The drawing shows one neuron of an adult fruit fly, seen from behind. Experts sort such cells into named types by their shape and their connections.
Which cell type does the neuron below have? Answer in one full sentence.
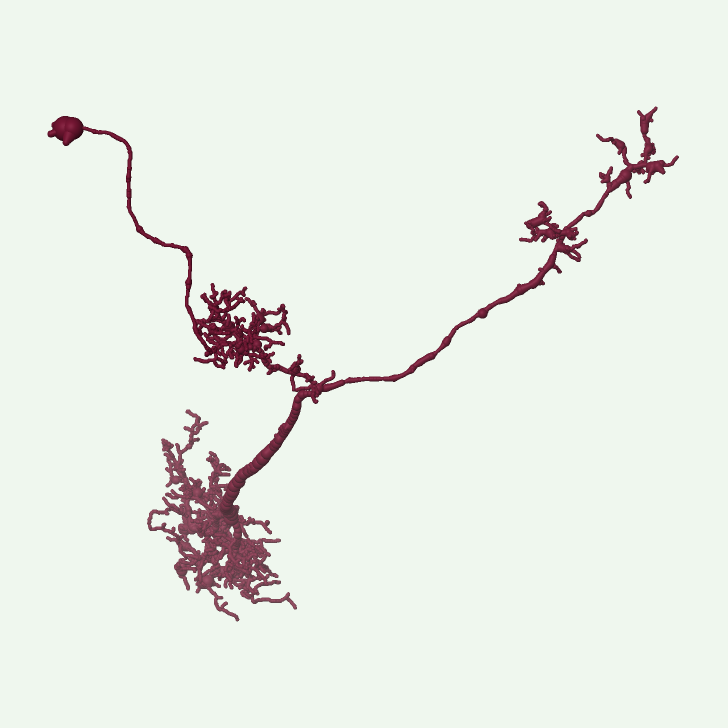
Regarding its cell type, the neuron is Y3.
